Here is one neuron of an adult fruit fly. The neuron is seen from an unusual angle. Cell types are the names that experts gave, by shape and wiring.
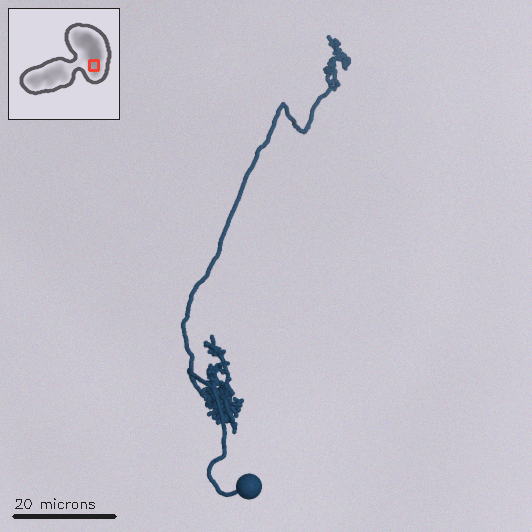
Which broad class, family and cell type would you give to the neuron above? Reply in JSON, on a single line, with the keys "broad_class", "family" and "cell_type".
{"broad_class": "optic-lobe intrinsic neuron", "family": "T", "cell_type": "T3"}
